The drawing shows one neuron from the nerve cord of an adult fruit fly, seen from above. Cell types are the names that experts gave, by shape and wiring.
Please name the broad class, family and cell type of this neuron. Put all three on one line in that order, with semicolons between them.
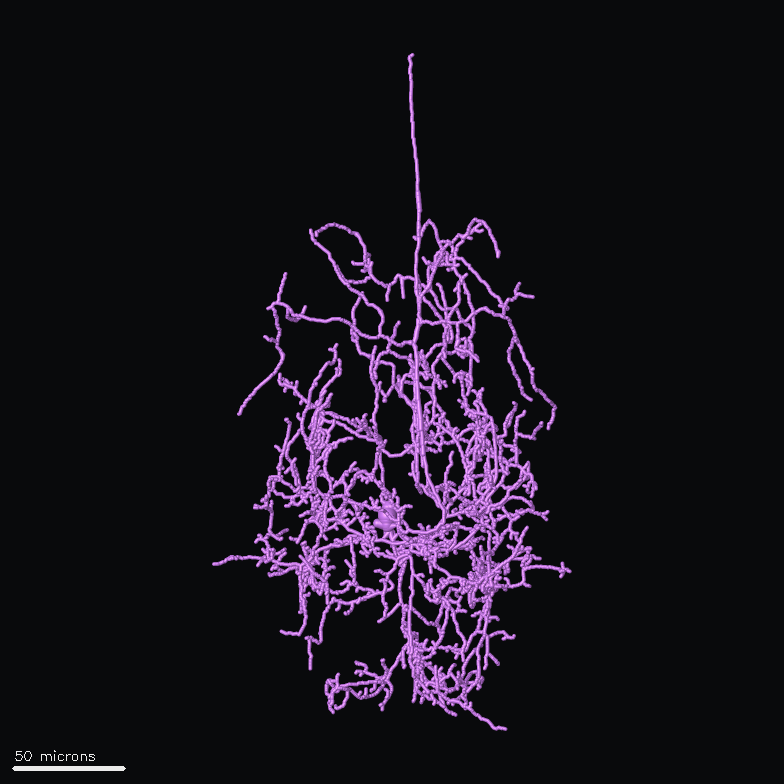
ascending neuron; hemilineage 02A; AN02A002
